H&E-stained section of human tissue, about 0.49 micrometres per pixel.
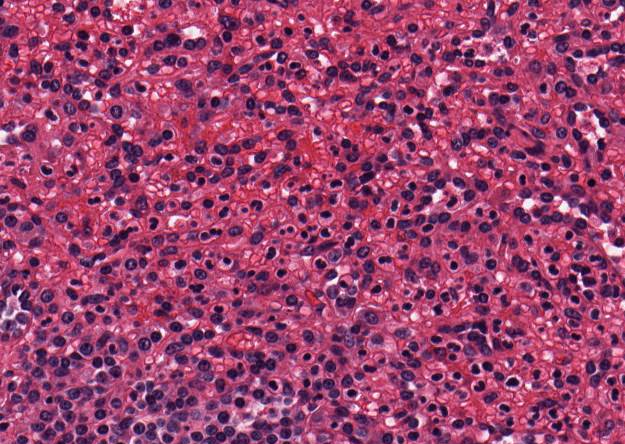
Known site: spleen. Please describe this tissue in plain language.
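A continuous sheet of cells occupies the entire field, with no glands, follicles or other organised units. The nuclei are mostly round to oval, dark-staining and of fairly uniform size, held apart by rims of cytoplasm rather than packed in contact. Bright pink-red material lies between the cells throughout, most heavily in the upper centre.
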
